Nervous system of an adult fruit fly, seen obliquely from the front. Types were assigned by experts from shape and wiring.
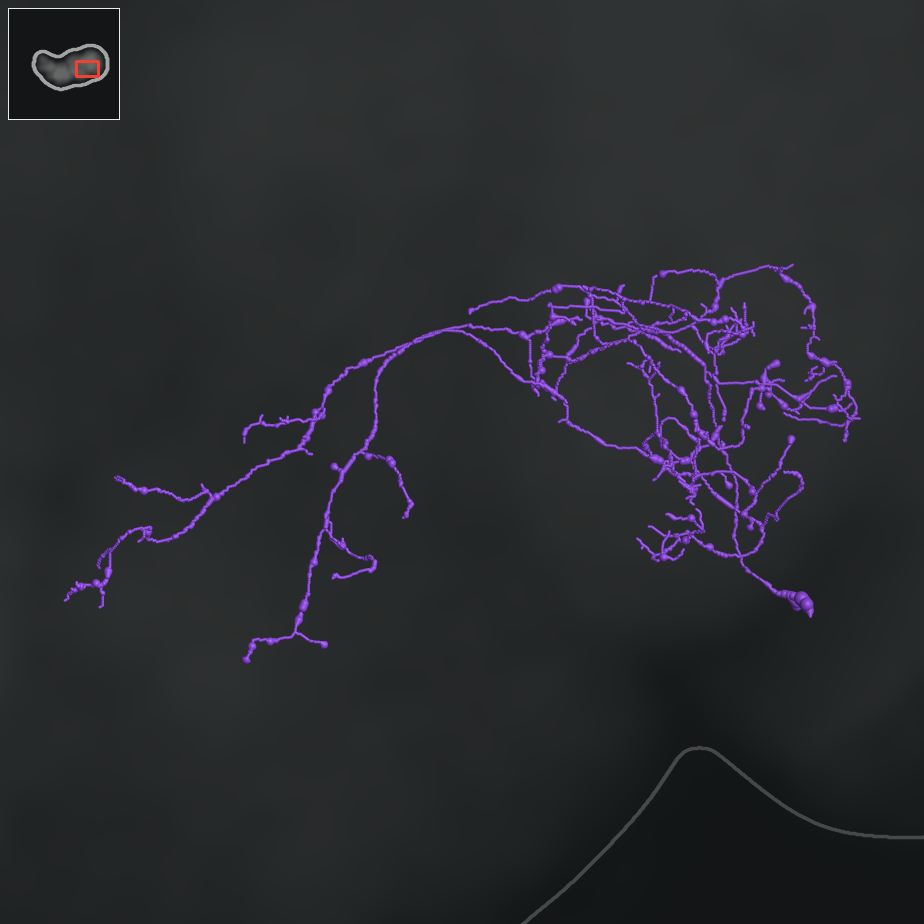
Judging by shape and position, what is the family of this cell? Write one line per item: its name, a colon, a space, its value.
family: hemilineage ALv2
